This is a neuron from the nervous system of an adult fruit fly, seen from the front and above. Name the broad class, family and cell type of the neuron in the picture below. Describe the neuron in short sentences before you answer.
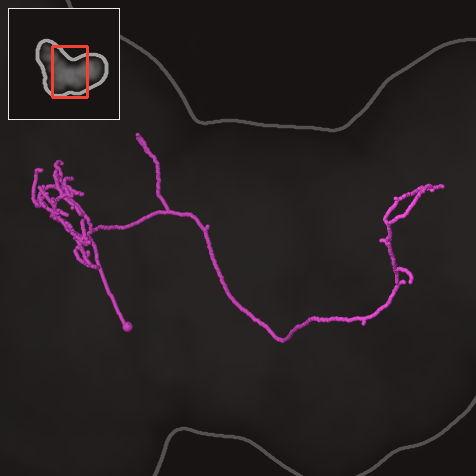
In this view it is wider than it is tall. Its broad class is ascending neuron. The family is hemilineage 07B. It is of cell type AN07B078_b.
